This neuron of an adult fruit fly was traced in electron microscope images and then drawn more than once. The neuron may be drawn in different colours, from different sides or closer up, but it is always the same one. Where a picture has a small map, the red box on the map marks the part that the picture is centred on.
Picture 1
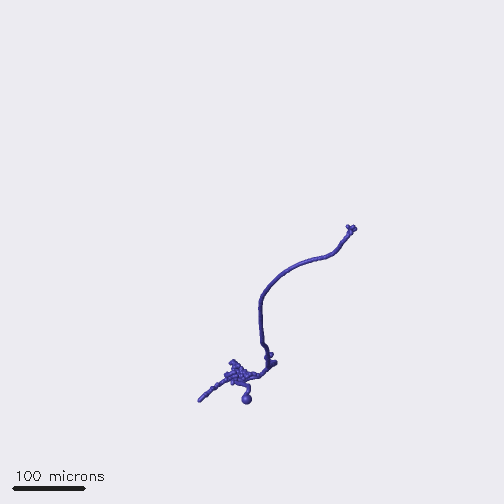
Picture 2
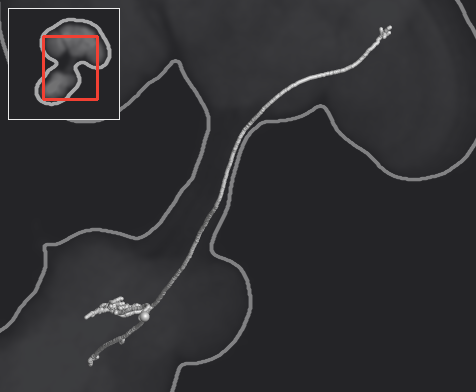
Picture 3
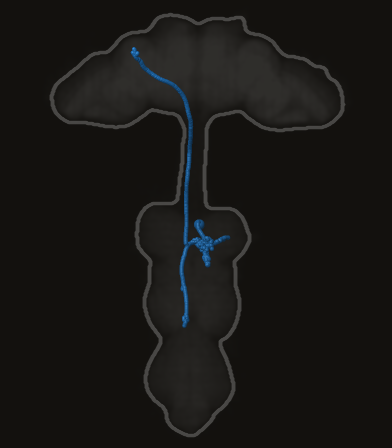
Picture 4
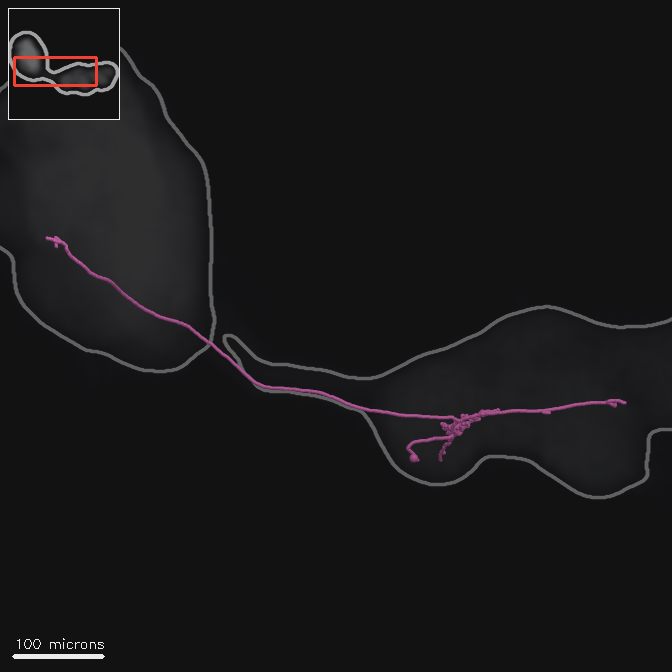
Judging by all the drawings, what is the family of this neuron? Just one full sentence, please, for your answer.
The family name for this neuron is hemilineage 10B.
